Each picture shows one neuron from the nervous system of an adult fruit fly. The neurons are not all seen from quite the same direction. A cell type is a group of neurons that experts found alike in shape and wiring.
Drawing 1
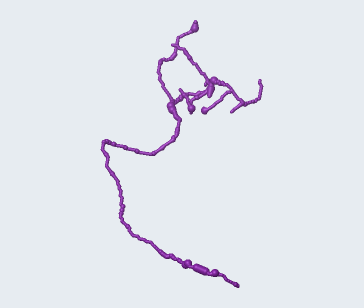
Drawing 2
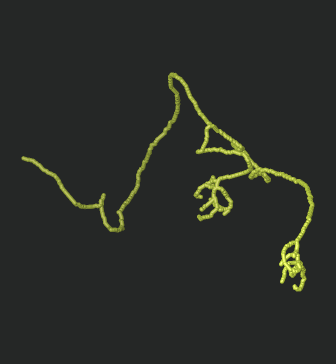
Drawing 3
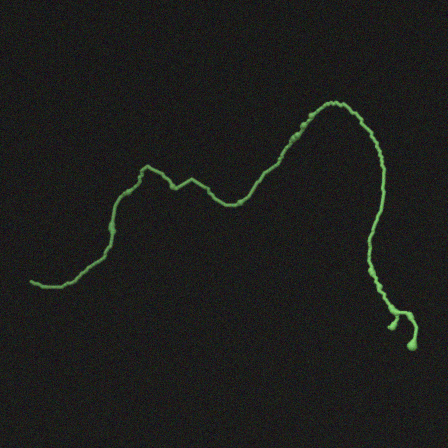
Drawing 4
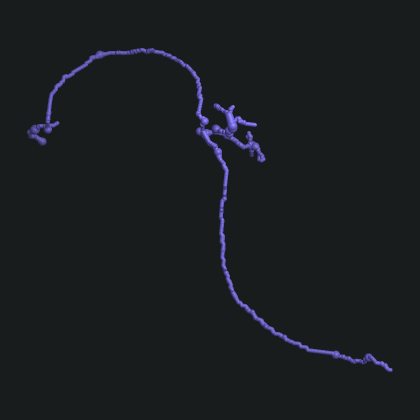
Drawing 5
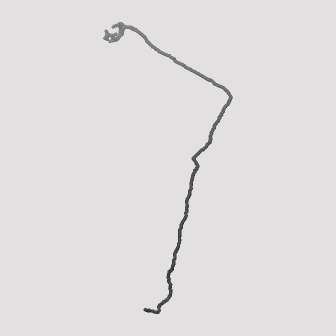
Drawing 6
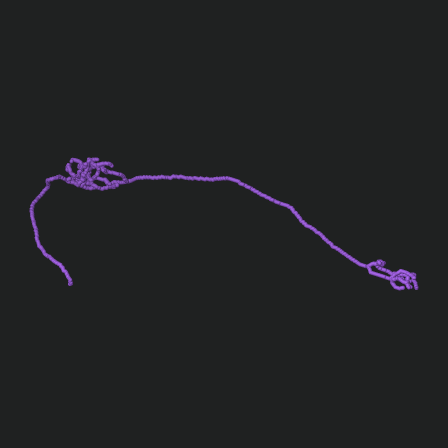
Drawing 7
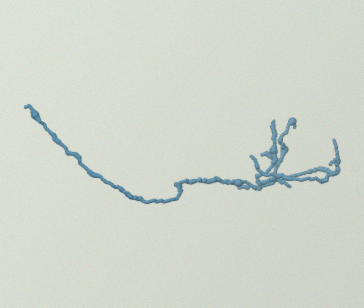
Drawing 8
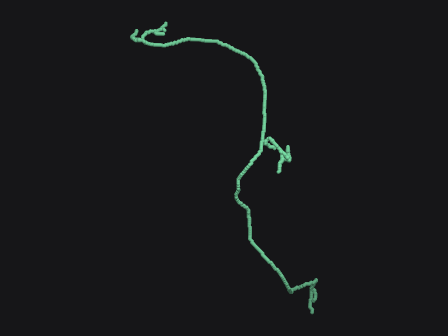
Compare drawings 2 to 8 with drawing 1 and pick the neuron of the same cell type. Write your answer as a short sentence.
Drawing 7 is of the same cell type.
